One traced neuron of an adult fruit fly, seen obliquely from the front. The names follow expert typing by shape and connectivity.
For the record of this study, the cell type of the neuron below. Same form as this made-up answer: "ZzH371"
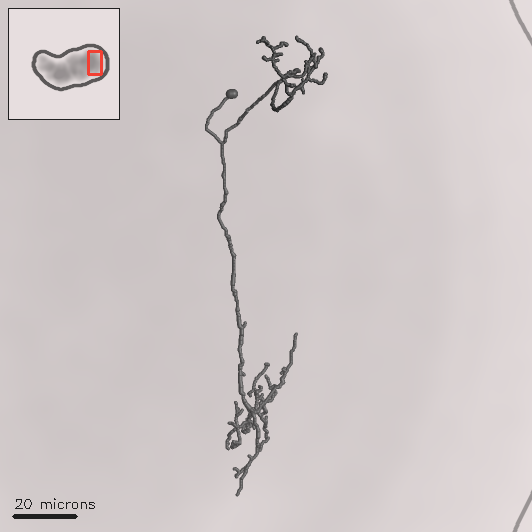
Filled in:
"LC10c-1"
